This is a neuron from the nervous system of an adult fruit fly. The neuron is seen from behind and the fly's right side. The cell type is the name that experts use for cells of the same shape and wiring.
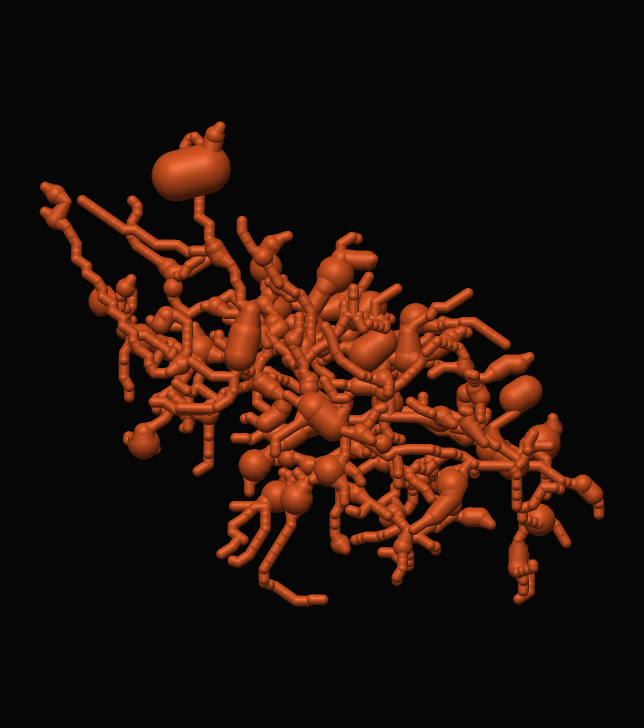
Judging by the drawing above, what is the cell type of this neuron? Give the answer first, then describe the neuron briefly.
Its cell type is LPi3412. It is an optic-lobe intrinsic neuron. The picture shows dozens of branch ends. In this view it is about as wide as it is tall.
